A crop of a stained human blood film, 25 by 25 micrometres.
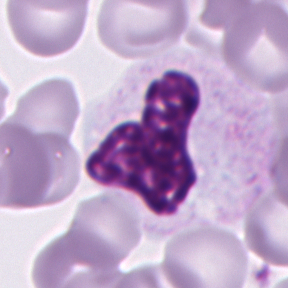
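Segmented neutrophil, the nucleated cell at the centre of a stained smear of human peripheral blood. Its nucleus, a thick band bent into a folded, angular shape, lies toward the left side of the cell and has dark purple, coarsely clumped chromatin. Fine pinkish-violet granules are scattered through the cytoplasm.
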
